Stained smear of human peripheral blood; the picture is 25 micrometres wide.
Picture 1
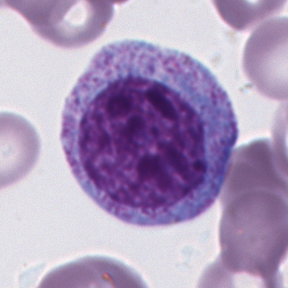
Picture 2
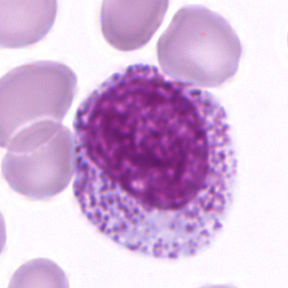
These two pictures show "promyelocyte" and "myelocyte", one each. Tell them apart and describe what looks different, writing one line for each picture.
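Picture 1: promyelocyte. The cytoplasm is blue.
Picture 2: myelocyte. Between the granules the cytoplasm is very pale, almost colourless.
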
